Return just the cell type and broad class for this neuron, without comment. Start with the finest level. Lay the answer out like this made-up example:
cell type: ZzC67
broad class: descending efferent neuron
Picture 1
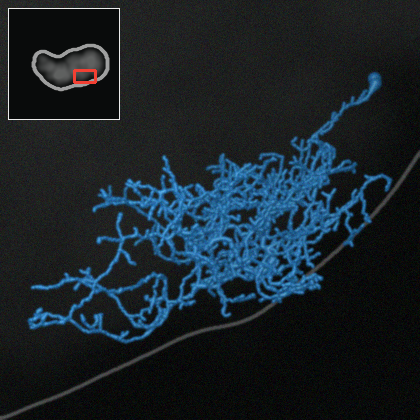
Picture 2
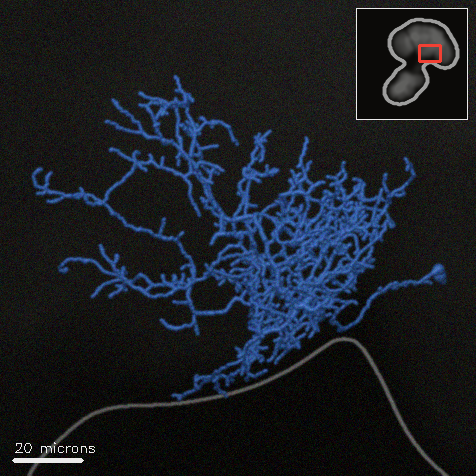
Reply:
cell type: GNG131
broad class: central-brain intrinsic neuron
